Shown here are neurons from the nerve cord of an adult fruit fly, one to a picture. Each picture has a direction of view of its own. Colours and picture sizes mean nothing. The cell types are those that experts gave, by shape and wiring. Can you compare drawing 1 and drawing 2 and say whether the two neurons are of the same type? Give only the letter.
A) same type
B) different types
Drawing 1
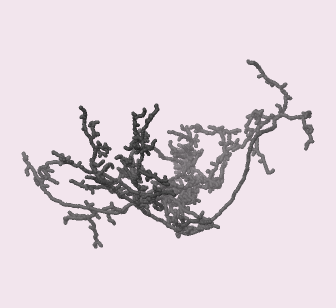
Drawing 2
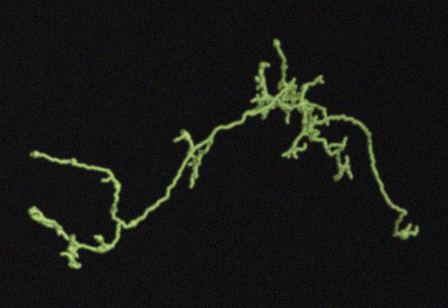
B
